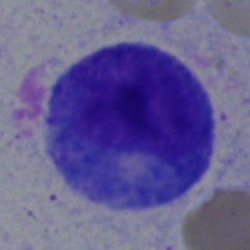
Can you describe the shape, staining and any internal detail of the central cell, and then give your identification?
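The cell is round, with a smooth outline. Its chromatin stains deep blue-purple and is darkest toward the top centre of the nucleus. No distinct granules are visible over the cell. Just beside it on the left lies a pinkish-purple granular clump. This is a promyelocyte.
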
